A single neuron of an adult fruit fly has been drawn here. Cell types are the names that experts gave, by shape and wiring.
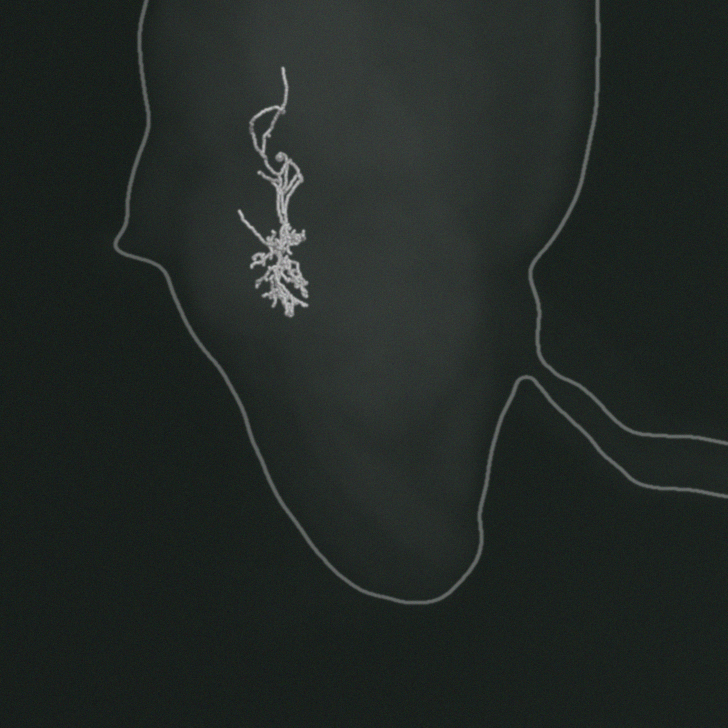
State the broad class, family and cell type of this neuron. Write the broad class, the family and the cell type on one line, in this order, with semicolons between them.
central-brain intrinsic neuron; hemilineage LHl1; CB2763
